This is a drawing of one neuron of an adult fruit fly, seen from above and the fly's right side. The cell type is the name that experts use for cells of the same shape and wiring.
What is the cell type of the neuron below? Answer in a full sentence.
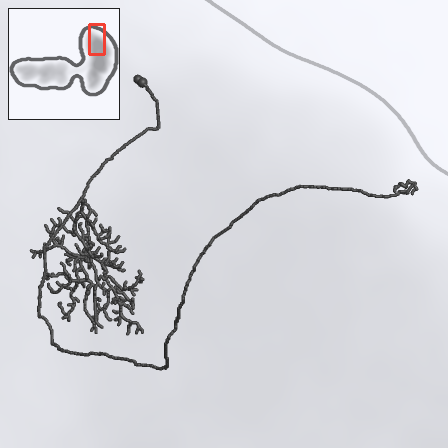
The cell type is MeTu1.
